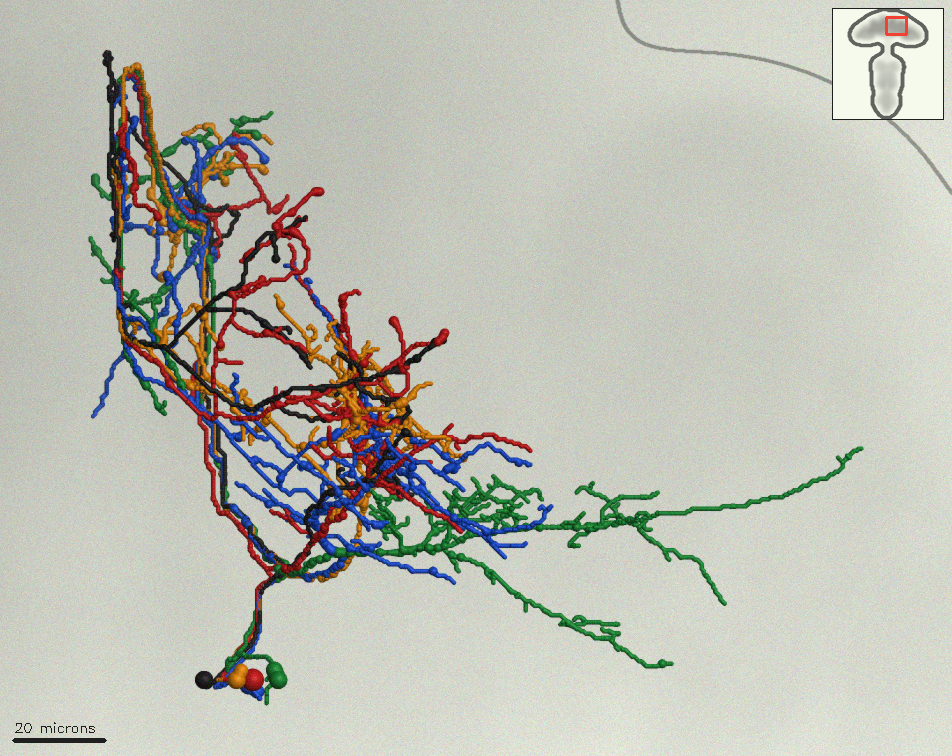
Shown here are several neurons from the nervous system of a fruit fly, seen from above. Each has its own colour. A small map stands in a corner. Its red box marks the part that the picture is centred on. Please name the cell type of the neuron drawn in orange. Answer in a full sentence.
The cell type is CB2539.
